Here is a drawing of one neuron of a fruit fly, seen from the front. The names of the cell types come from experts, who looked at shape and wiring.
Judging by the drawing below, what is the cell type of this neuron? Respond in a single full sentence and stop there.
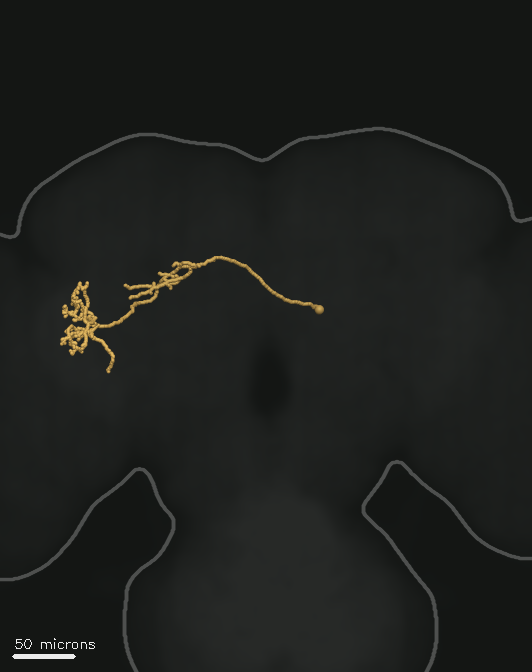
The cell type of this neuron is CB1684.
